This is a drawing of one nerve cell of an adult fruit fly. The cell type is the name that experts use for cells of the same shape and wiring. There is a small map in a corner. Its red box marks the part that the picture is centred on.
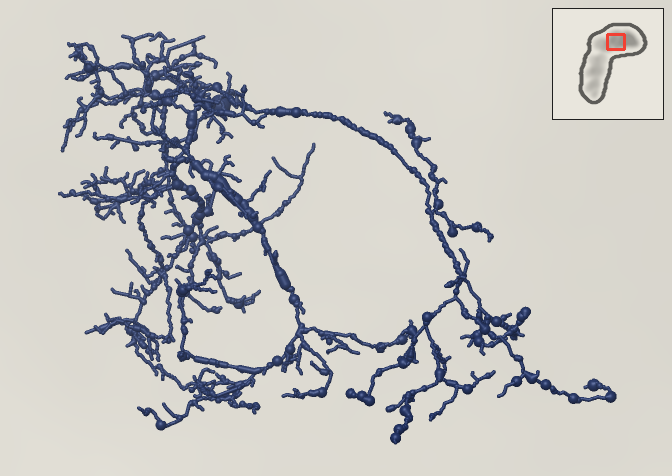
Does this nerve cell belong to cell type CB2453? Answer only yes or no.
yes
